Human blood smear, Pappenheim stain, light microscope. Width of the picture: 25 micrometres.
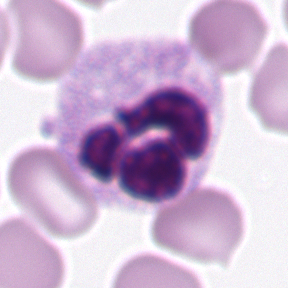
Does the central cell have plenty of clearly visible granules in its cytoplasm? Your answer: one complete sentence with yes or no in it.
Yes, the cell's cytoplasm contains many granules that can be seen.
